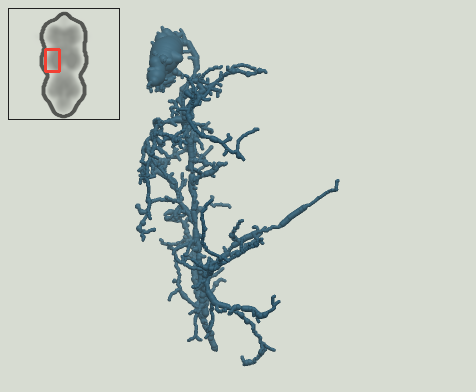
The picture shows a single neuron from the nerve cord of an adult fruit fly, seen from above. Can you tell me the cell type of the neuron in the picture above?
Ti extensor MN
